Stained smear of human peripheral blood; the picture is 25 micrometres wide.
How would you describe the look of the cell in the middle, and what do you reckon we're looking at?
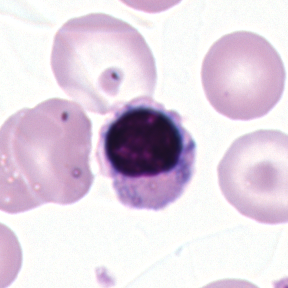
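A round nucleus about 7 micrometres across holds dense, dark purple chromatin with only faint paler patches. Cytoplasm is scant, forming only a narrow rim around most of the nucleus and widening into a crescent below it. Its colour is a pale greyish lilac rather than deep blue. The cell is a normoblast.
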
